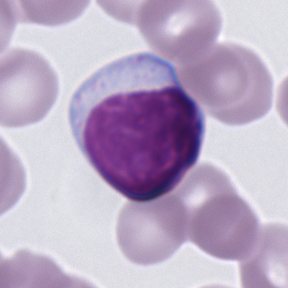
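Large granular lymphocyte: the central cell, in stained human peripheral blood. Outline first: smooth and somewhat angular, not perfectly circular. Nucleus next: no lobes or indentation. Cytoplasm then: a broad crescent at the upper left, only a thin rim elsewhere. Finally, a few fine dark specks lie scattered in the cytoplasm.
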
